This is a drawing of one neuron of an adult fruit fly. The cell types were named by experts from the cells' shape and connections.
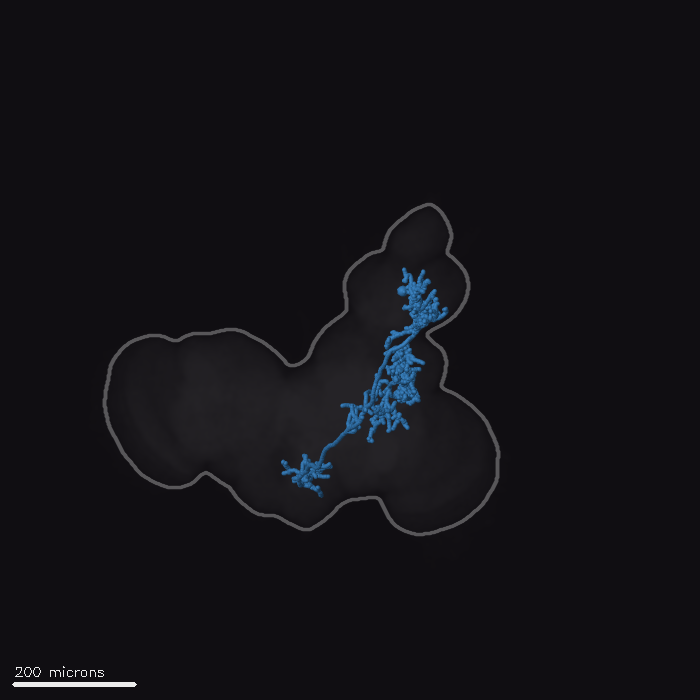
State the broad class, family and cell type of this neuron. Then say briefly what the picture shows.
It is an ascending neuron. The family is hemilineage 17A. The cell type is AN17A012. The cell body is in the middle of the picture. From top to bottom in the picture it spans about 400 microns.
